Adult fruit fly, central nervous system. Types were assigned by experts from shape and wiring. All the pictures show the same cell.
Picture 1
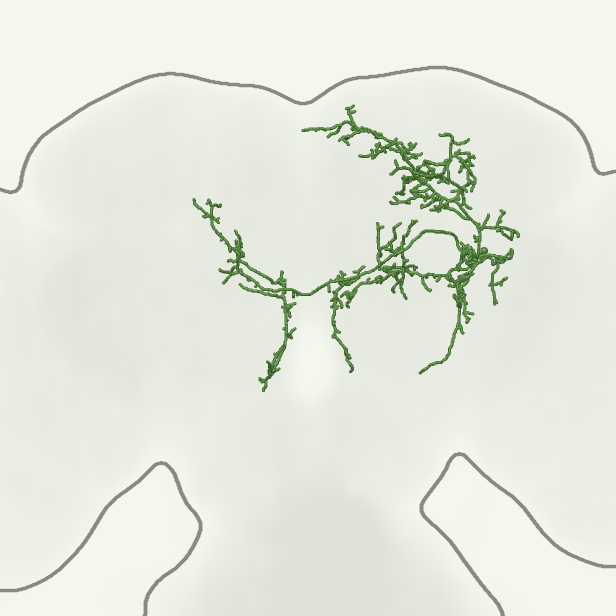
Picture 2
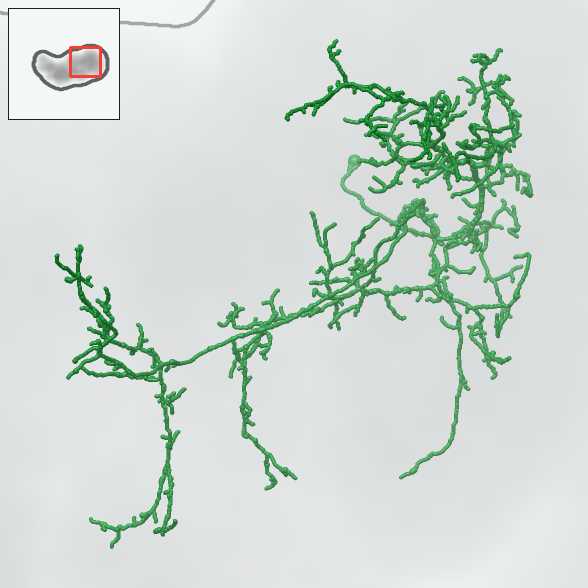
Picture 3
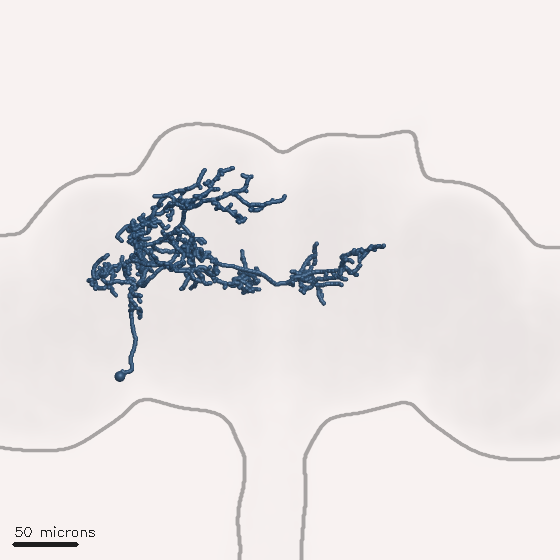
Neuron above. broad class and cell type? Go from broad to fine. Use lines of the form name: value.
broad class: central-brain intrinsic neuron
cell type: SIP109m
